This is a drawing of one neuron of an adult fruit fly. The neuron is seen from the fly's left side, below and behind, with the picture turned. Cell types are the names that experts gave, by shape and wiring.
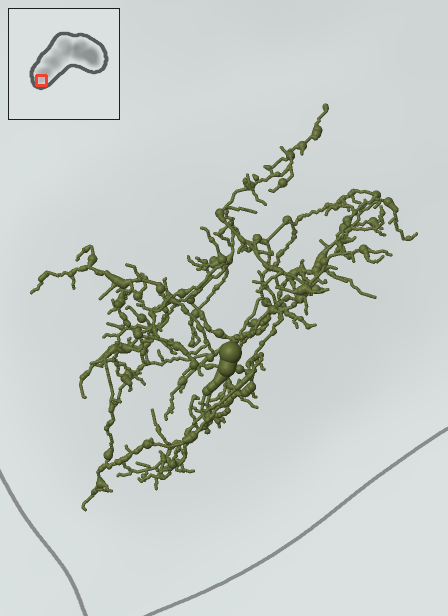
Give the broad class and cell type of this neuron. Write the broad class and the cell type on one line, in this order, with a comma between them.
nerve-cord intrinsic neuron, INXXX405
